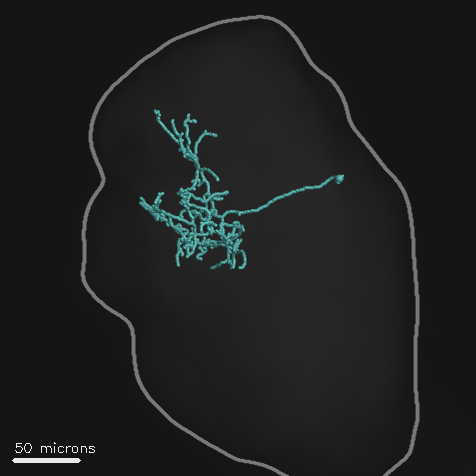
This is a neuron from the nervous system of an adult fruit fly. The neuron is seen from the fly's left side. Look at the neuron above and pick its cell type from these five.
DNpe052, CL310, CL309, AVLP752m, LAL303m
LAL303m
